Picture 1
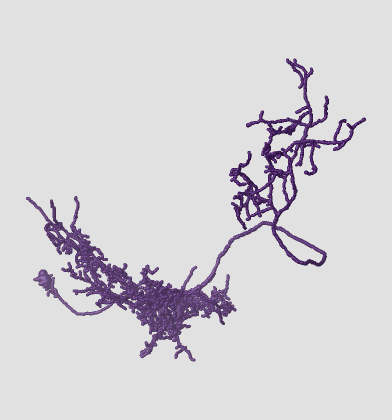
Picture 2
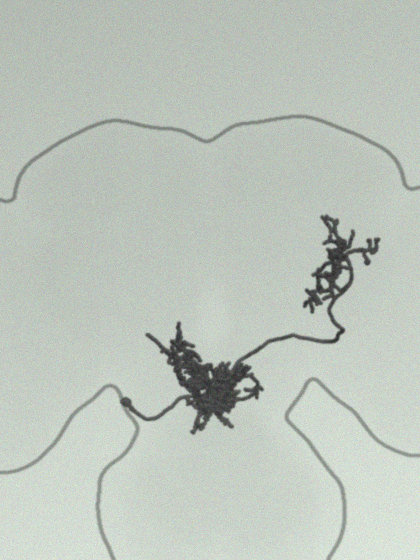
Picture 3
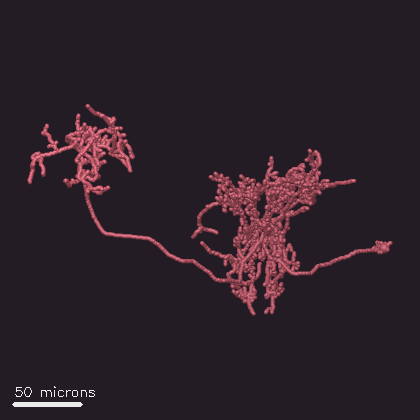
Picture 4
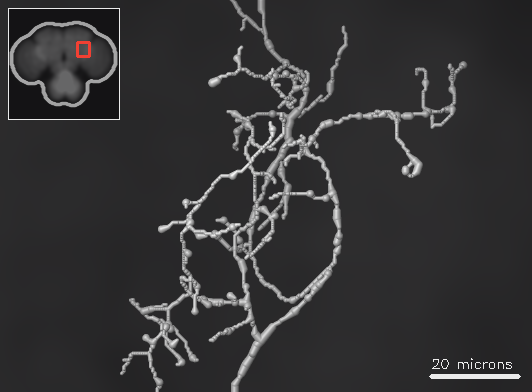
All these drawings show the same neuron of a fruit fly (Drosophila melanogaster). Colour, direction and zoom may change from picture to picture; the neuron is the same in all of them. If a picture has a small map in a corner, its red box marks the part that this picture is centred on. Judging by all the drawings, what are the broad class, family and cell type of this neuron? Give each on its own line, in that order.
central-brain intrinsic neuron
hemilineage LB7
GNG313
